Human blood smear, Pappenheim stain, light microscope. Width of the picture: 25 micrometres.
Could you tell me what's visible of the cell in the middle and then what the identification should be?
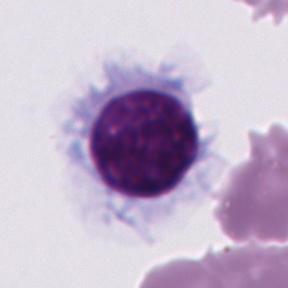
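Cytoplasm: pale blue, with no granules seen. Projections: fine and hair-like, extending from the cytoplasm all around the cell. Outline: ragged rather than smooth. Cell type: hairy cell.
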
